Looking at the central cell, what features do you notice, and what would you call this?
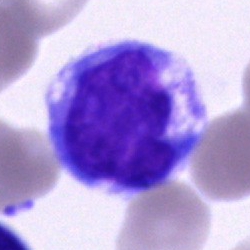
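Roughly round in outline, the cell has slightly angular edges. Its cytoplasm stains deep blue, and the largest cluster of pale clear spots lies in the cytoplasm at the right edge. Slight blurring of the image softens fine detail. The cell is a monocyte.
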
